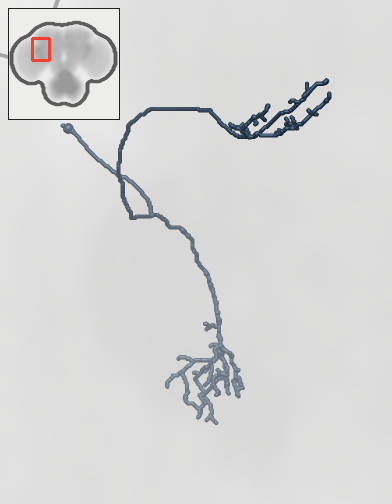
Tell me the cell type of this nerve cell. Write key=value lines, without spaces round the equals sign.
cell_type=LC10d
